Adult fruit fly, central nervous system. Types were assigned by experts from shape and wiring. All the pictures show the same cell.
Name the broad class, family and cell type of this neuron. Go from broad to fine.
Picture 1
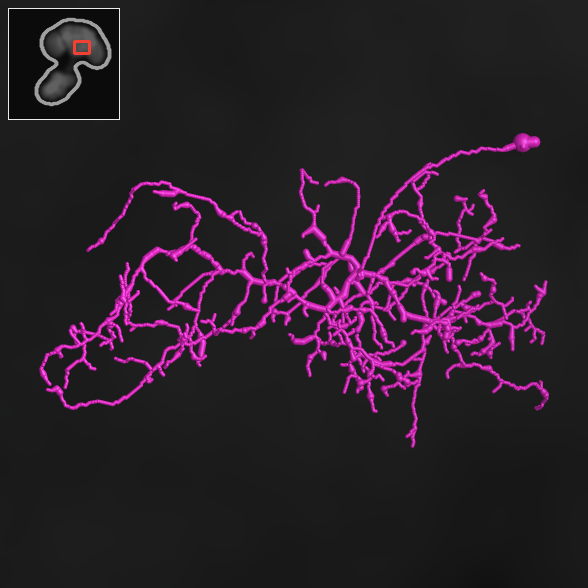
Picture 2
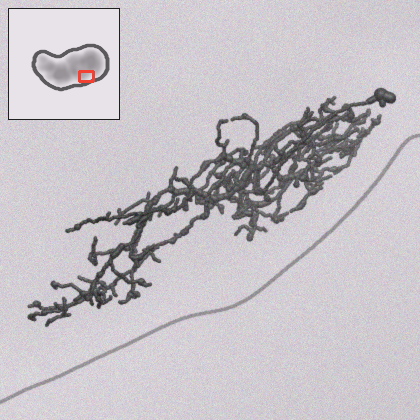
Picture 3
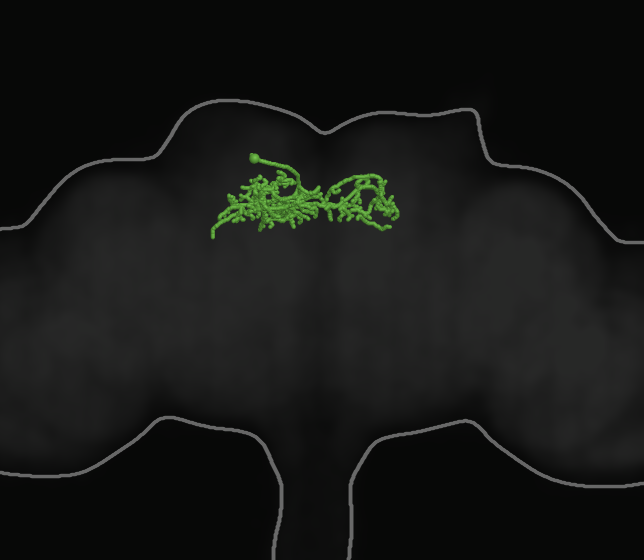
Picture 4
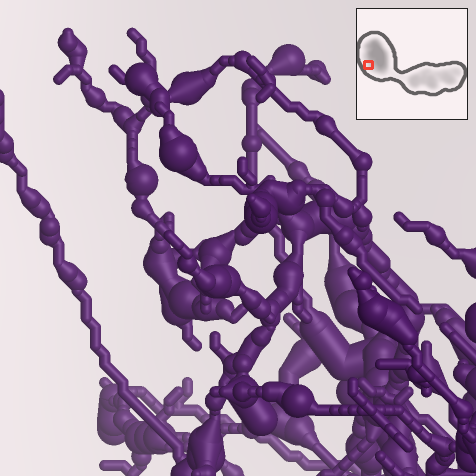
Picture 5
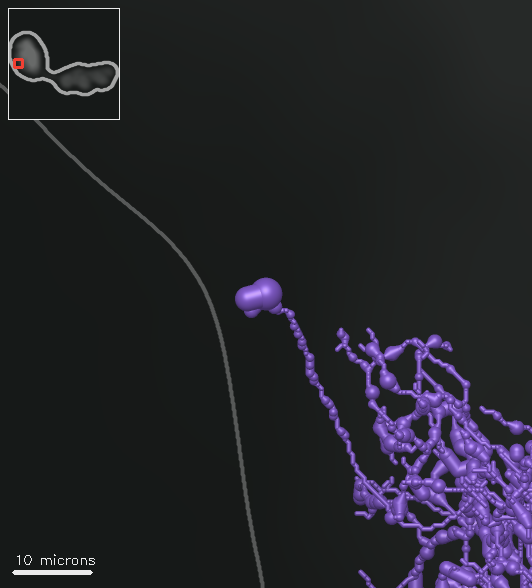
central-brain intrinsic neuron; hemilineage TRdm; GNG391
